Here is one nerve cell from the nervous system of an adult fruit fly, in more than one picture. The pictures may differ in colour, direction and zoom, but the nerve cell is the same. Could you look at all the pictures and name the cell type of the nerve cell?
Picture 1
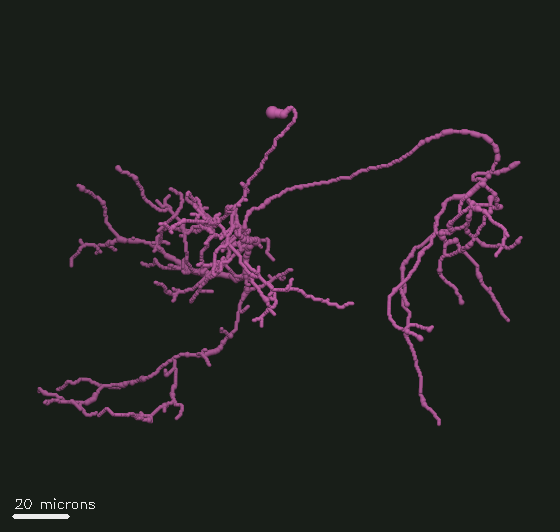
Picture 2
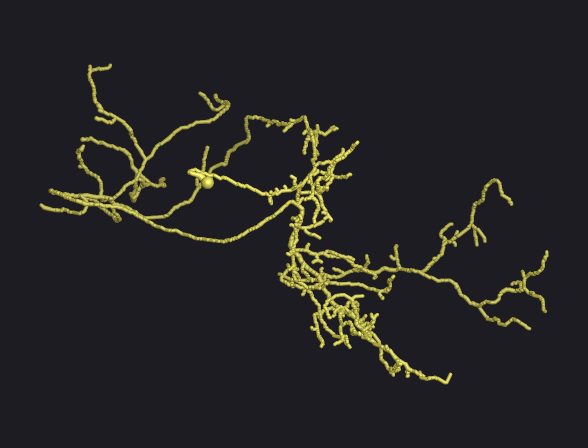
IN01A040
